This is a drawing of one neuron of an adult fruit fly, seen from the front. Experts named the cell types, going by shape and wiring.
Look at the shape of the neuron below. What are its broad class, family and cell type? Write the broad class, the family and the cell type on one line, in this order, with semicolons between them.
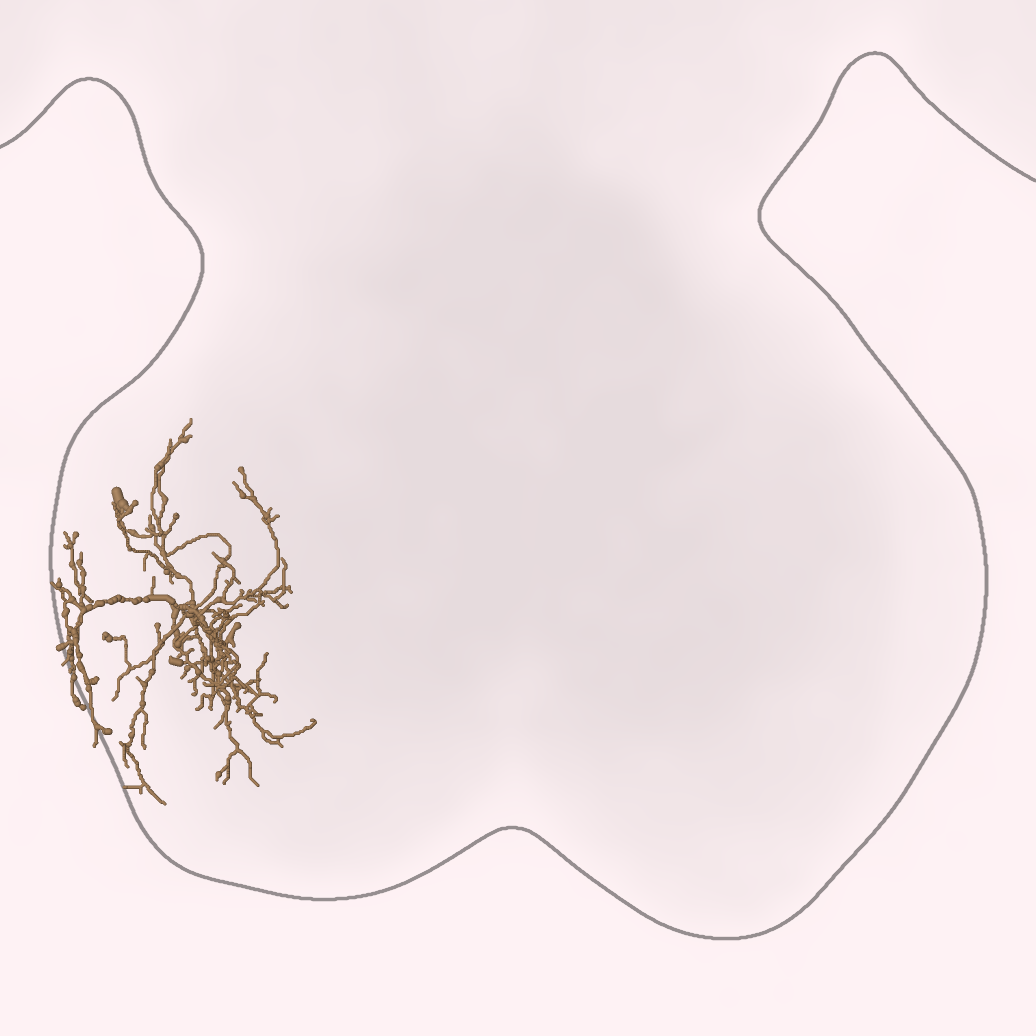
nerve-cord intrinsic neuron; hemilineage 21A; IN21A042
